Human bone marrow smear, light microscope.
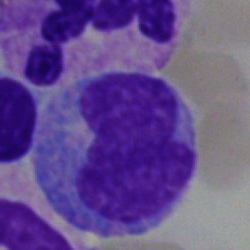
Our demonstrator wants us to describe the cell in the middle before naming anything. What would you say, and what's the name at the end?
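Looking at the middle cell, its outline is roughly round and smooth. The nucleus is notched on its left side, which gives it a kidney shape, and it sits off-centre toward the right. On the left of the nucleus, the cytoplasm spreads as a broad crescent. So this is a monocyte.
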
